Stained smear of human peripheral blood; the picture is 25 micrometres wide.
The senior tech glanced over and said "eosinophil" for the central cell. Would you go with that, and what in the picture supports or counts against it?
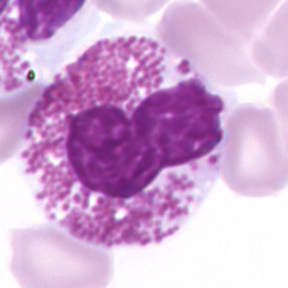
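Eosinophil fits the central cell well. You can make out a right and a left lobe in the nucleus, the right sitting slightly higher, with dense dark purple chromatin and no nucleoli.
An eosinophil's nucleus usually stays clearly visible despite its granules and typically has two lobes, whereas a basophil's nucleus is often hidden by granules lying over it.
So the clearly seen lobes speak for eosinophil and against basophil. Now the cytoplasm: it is packed with coarse, round, pinkish-red granules, in a band wider on the left of the nucleus than on the right.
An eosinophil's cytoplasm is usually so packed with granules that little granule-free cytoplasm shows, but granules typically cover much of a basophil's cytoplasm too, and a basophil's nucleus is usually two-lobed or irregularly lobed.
That packing, and two lobes on their own, would therefore fit either name; what tips it is the visible nucleus.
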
